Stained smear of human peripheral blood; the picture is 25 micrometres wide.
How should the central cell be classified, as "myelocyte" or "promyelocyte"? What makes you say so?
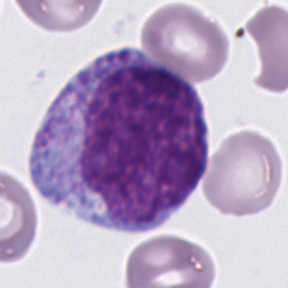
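This is a promyelocyte. What decides it is the colour of the cytoplasm, which stains blue.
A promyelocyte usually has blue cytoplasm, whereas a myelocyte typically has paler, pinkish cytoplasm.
You can also see fine purple granules scattered through that cytoplasm. The chromatin is finely granular rather than coarsely clumped. The nucleus lies toward the right of the cell, and a paler patch of cytoplasm lies against its left edge. The cell is about 16 micrometres across, and the nucleus, about 15 by 11 micrometres, fills about 70% of the cell's area.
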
